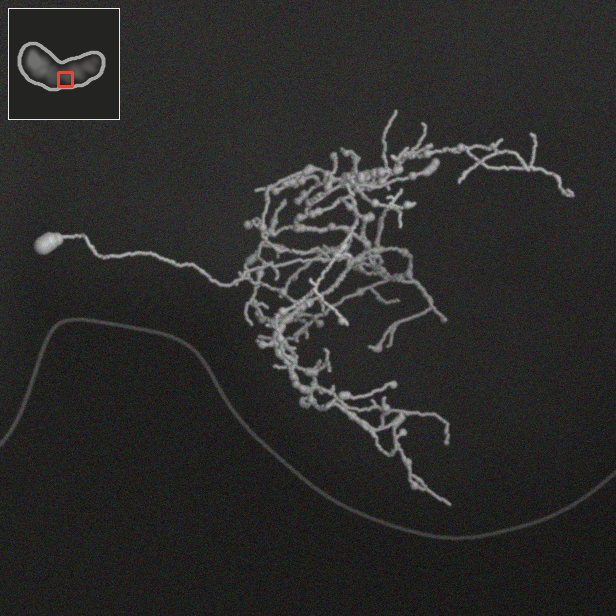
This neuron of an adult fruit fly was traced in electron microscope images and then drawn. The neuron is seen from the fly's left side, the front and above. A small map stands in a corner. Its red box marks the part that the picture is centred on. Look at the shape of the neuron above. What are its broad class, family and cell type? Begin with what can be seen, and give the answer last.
The cell body is on the left of the picture. Dozens of branch ends can be seen. Its broad class is nerve-cord intrinsic neuron. The family is hemilineage 16B. It is of cell type IN16B057.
